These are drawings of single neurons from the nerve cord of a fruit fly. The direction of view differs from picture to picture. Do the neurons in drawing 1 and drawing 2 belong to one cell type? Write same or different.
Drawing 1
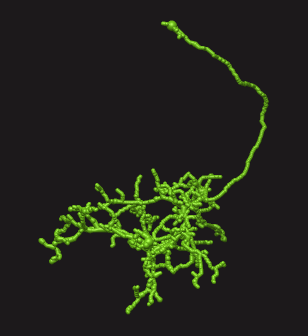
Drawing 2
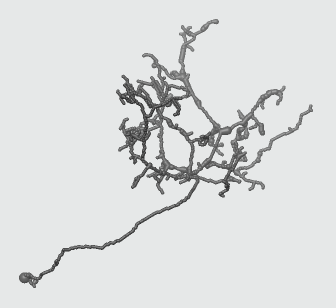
same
